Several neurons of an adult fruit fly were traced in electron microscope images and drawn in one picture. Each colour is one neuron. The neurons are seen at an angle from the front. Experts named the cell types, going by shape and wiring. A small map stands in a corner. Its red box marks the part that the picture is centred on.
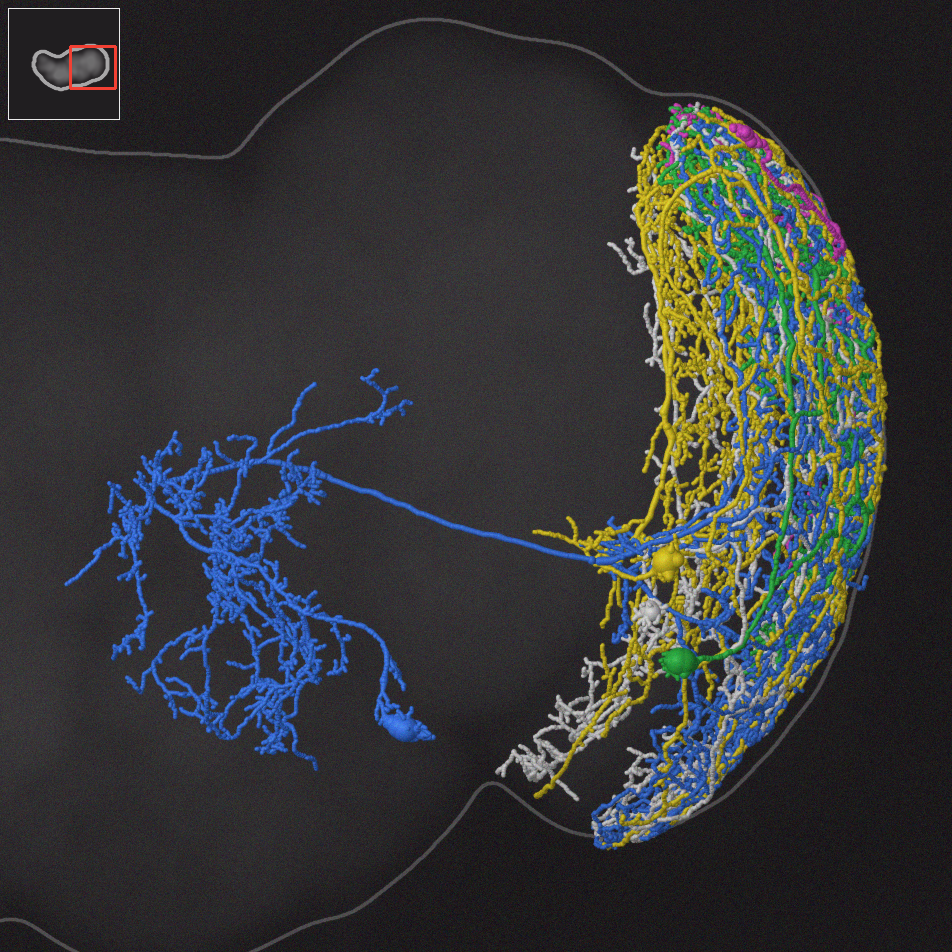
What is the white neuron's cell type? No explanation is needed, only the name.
Mi19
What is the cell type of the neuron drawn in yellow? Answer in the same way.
Cm35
